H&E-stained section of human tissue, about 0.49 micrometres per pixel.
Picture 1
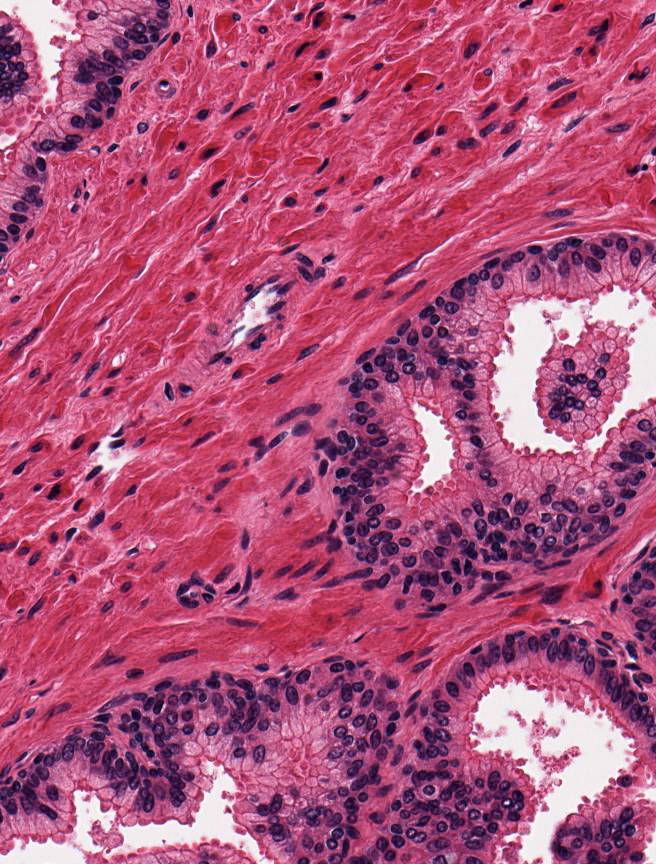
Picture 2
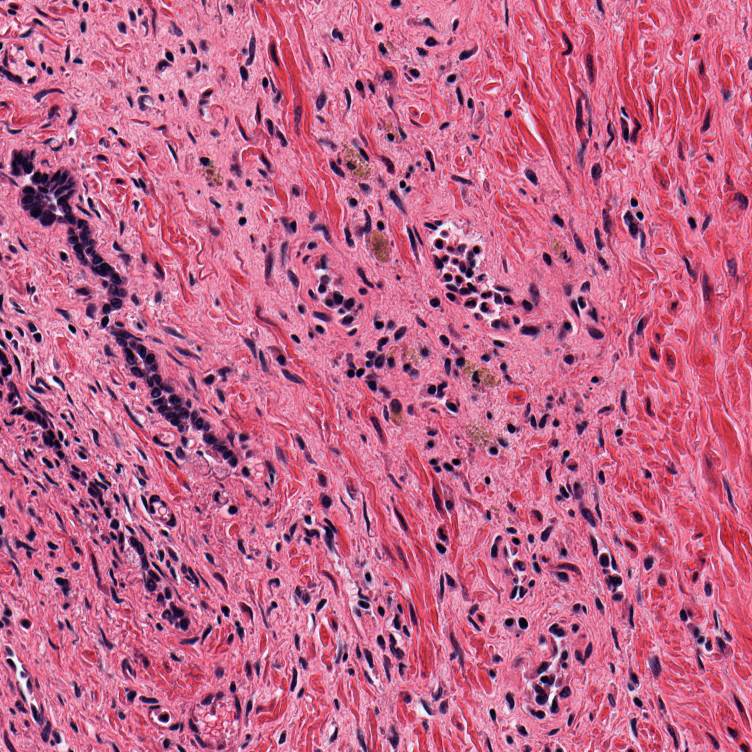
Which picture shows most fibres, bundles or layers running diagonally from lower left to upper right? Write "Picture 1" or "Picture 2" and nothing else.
Picture 1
